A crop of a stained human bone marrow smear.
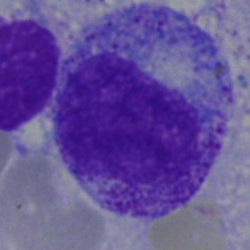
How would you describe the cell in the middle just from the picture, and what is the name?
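Look first at the outline: it is smooth and rounded, with no surface projections. Now find the nucleus, sitting off-centre toward the lower left. Scattered reddish-purple granules lie throughout the cytoplasm, and you will see no vacuoles there. This is a promyelocyte.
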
